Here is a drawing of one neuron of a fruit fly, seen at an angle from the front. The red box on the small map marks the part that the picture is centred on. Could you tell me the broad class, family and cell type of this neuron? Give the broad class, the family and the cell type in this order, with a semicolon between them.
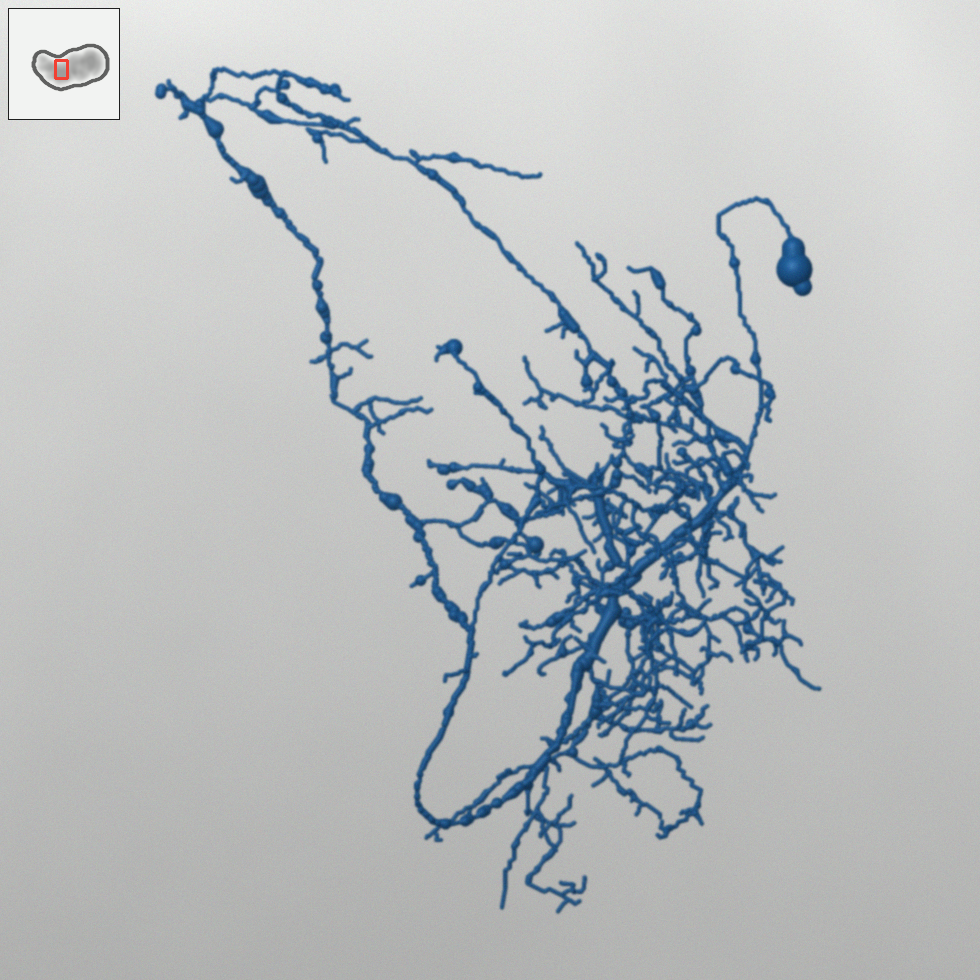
nerve-cord intrinsic neuron; hemilineage 17A; IN17A049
